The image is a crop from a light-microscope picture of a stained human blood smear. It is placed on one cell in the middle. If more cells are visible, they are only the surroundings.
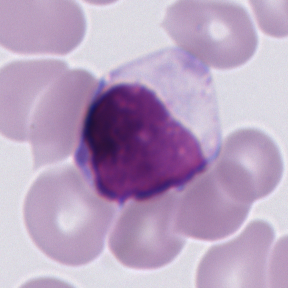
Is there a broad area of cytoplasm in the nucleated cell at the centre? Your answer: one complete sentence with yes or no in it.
Yes, in this cell the cytoplasm is broad.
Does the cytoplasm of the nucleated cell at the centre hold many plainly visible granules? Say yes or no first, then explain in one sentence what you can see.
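No. No distinct granules are visible in the cytoplasm.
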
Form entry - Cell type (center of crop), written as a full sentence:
What the crop centres on is a large granular lymphocyte.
